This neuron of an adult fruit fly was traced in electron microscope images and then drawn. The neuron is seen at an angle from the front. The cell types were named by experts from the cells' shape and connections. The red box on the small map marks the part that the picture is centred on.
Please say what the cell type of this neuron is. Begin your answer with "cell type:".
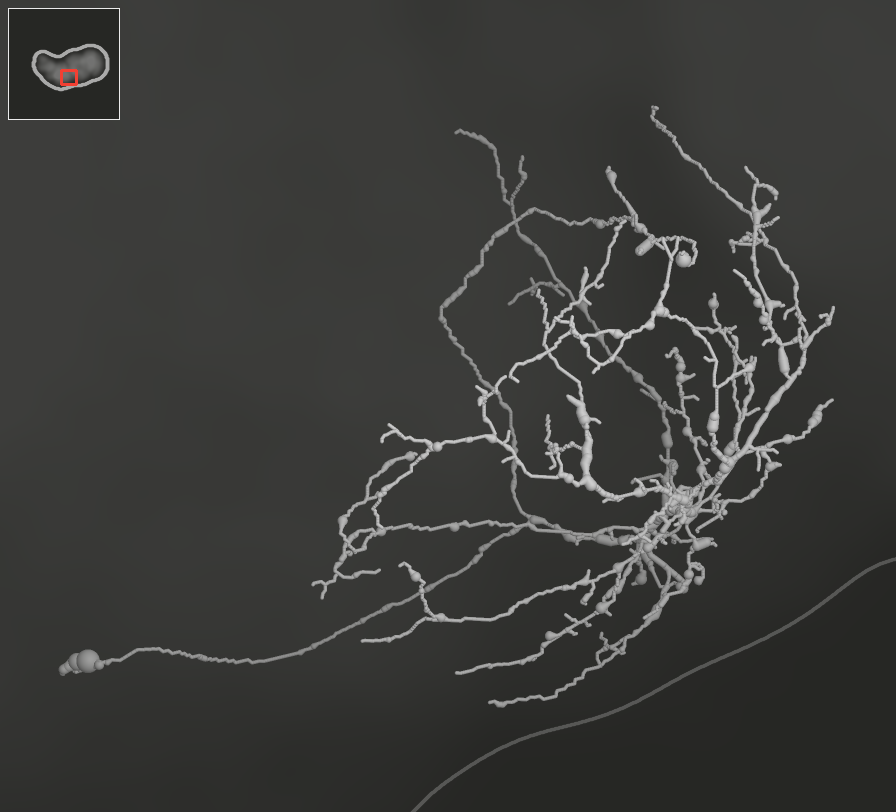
cell type: IN04B094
